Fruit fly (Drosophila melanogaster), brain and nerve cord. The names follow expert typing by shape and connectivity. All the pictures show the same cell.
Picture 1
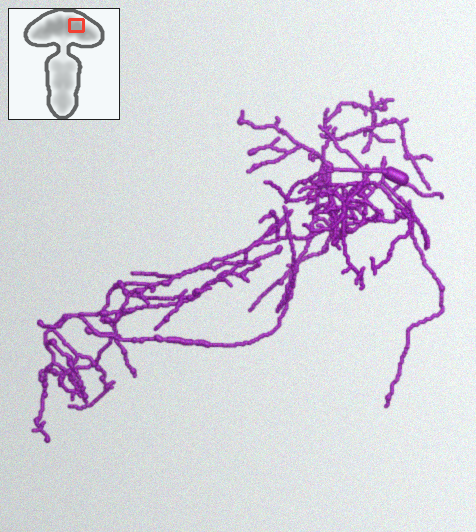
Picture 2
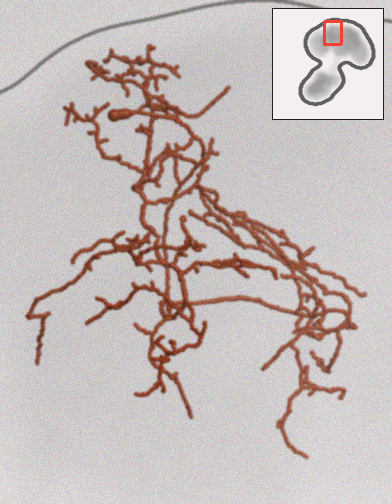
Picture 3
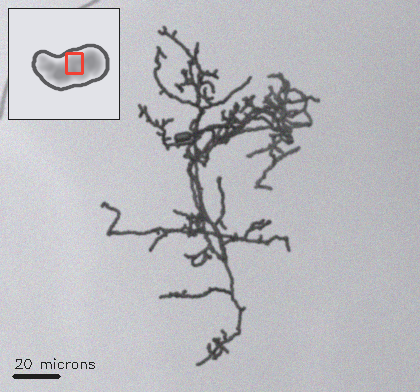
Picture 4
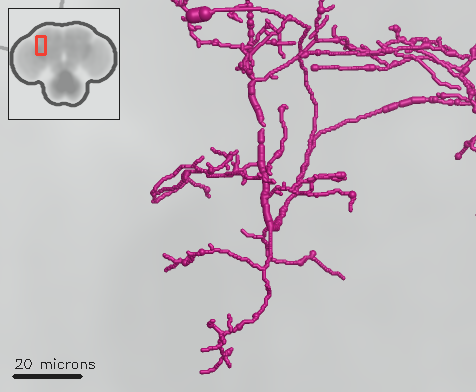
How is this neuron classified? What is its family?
hemilineage VLPd1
